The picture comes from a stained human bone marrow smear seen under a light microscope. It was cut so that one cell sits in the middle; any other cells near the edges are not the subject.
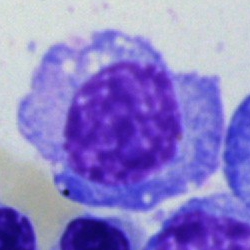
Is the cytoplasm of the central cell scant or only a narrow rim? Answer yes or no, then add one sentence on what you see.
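No. Abundant cytoplasm surrounds the nucleus on all sides.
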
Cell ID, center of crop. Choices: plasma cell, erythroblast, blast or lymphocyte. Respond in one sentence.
For this crop, the central cell is a plasma cell.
